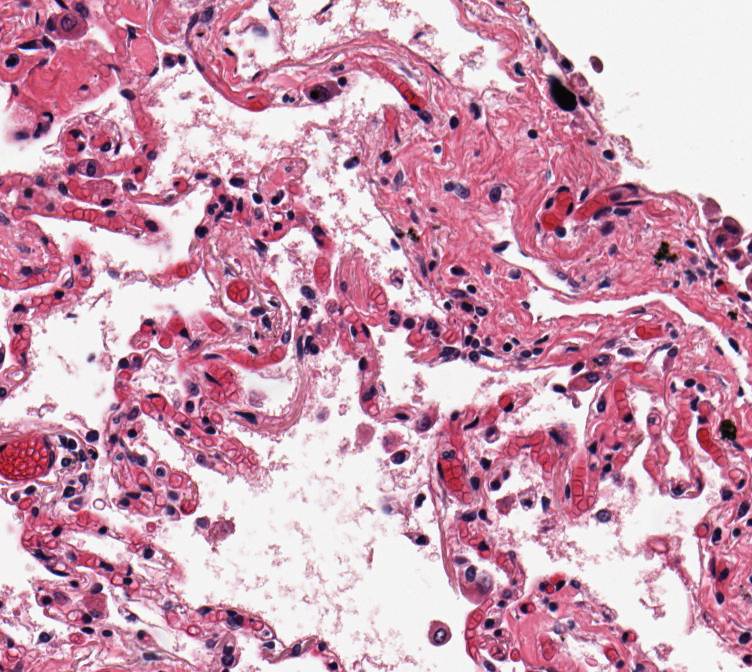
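Lung: thin branching septa form a lacy network of open airspaces across most of the field. Septal capillaries are distended, packed with red blood cells. Small black pigment clumps lie in connective tissue toward the upper right. Only a few isolated rounded cells lie free in airspaces.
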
